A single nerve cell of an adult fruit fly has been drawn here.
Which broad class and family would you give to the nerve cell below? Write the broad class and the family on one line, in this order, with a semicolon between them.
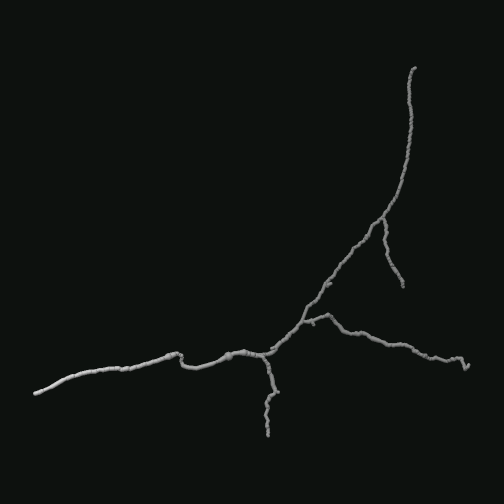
sensory neuron entering the nerve cord; class mechanosensory proprioceptive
